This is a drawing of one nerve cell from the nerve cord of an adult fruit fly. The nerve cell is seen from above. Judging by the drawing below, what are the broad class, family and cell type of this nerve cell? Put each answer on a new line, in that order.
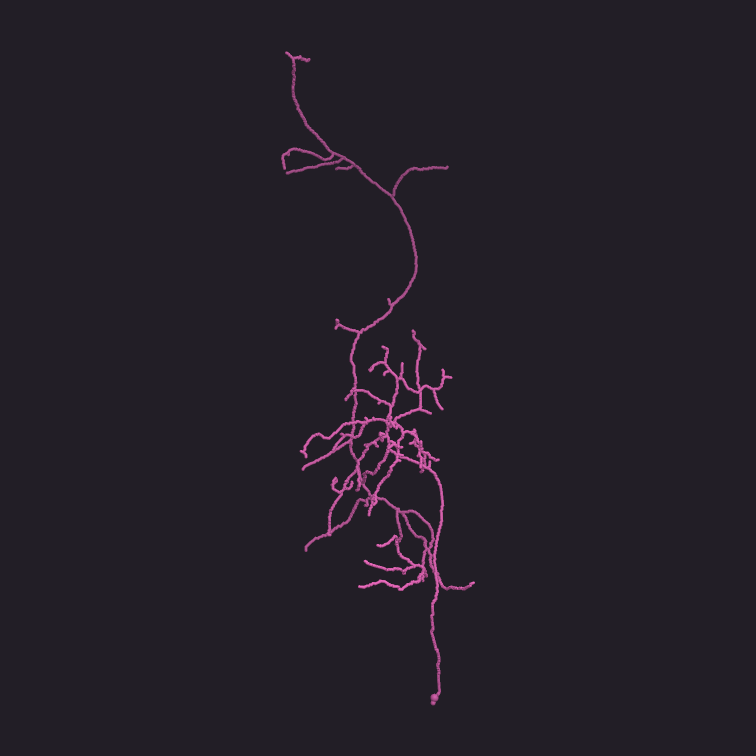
nerve-cord intrinsic neuron
hemilineage 12B
IN12B042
